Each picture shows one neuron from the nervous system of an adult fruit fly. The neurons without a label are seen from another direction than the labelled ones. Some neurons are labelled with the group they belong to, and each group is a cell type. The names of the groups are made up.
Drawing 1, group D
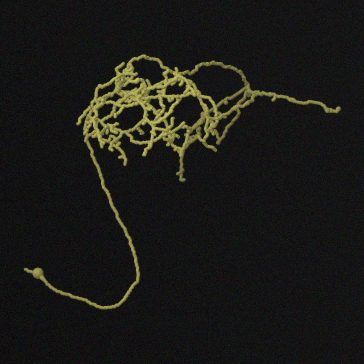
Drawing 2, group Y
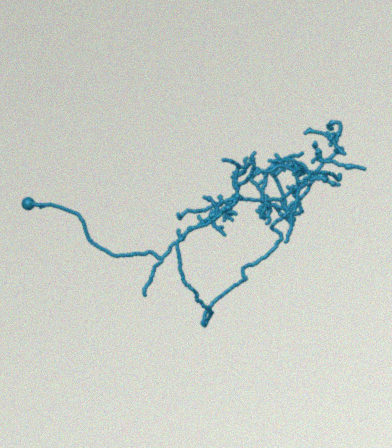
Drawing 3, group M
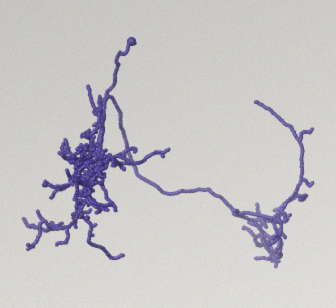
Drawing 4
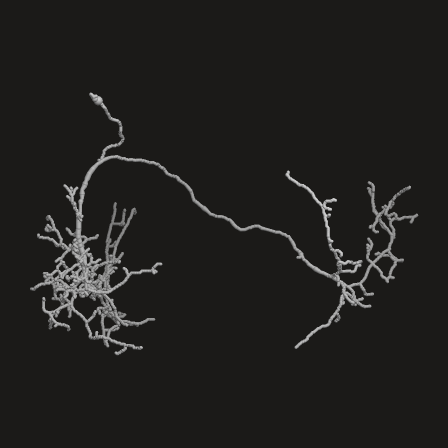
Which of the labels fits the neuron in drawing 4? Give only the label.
group M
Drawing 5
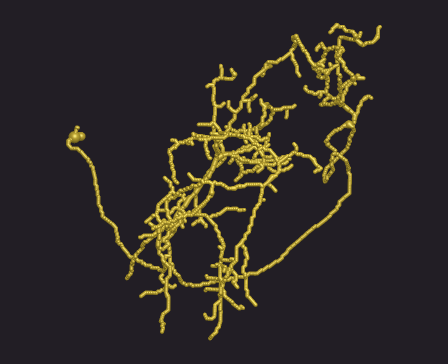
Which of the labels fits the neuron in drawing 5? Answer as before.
group Y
